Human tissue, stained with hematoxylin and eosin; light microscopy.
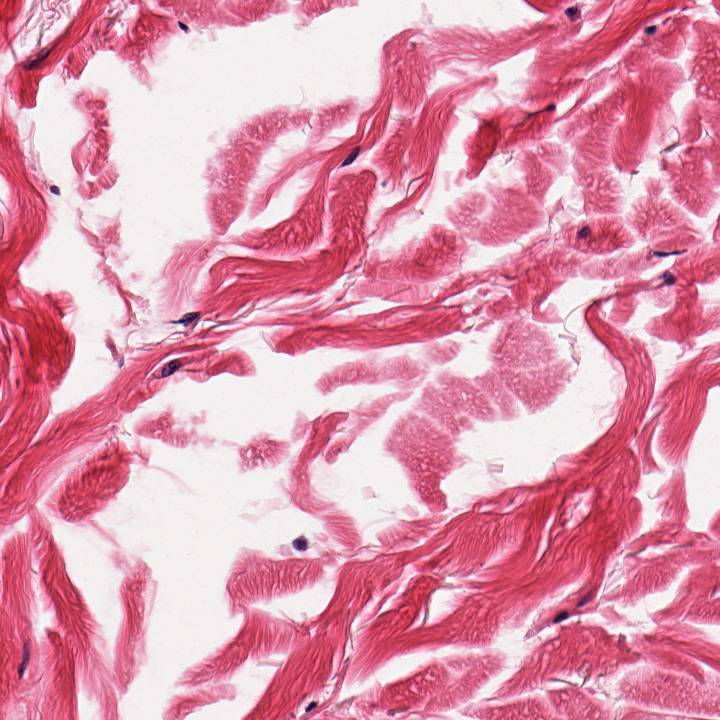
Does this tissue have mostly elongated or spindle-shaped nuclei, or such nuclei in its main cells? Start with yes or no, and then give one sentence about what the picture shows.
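Yes. The few nuclei present are small, dark and mostly elongated.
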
